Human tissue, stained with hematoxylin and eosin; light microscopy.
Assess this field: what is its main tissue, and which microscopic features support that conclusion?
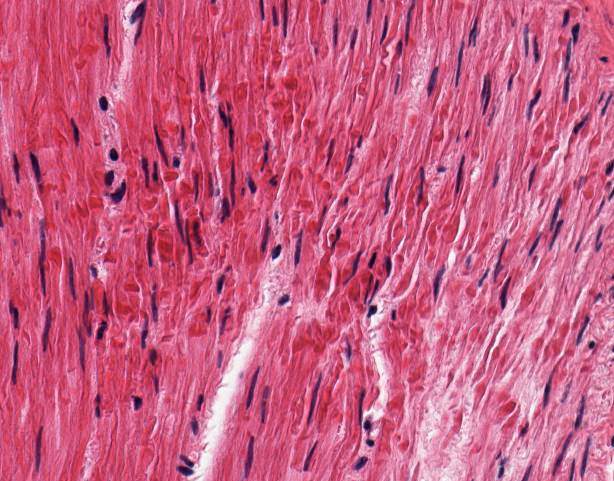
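The main tissue is smooth muscle. Its nuclei are elongated, cigar-shaped and stain dark purple, and the fibre cytoplasm stains bright pink with eosin.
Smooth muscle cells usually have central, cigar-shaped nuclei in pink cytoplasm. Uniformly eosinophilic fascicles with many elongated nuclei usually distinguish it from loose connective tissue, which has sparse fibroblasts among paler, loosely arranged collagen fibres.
No cross-striations are visible in the fibres, and the field contains no epithelium, glands or fat cells.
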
